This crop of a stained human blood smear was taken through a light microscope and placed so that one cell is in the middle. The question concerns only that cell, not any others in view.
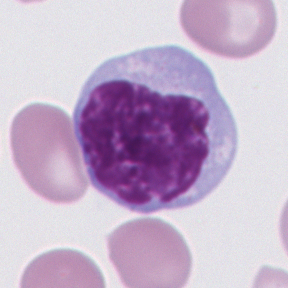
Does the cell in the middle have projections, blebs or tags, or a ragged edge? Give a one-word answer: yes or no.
No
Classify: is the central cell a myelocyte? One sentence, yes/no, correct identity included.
No, the central cell is counted as a large granular lymphocyte instead of a myelocyte.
